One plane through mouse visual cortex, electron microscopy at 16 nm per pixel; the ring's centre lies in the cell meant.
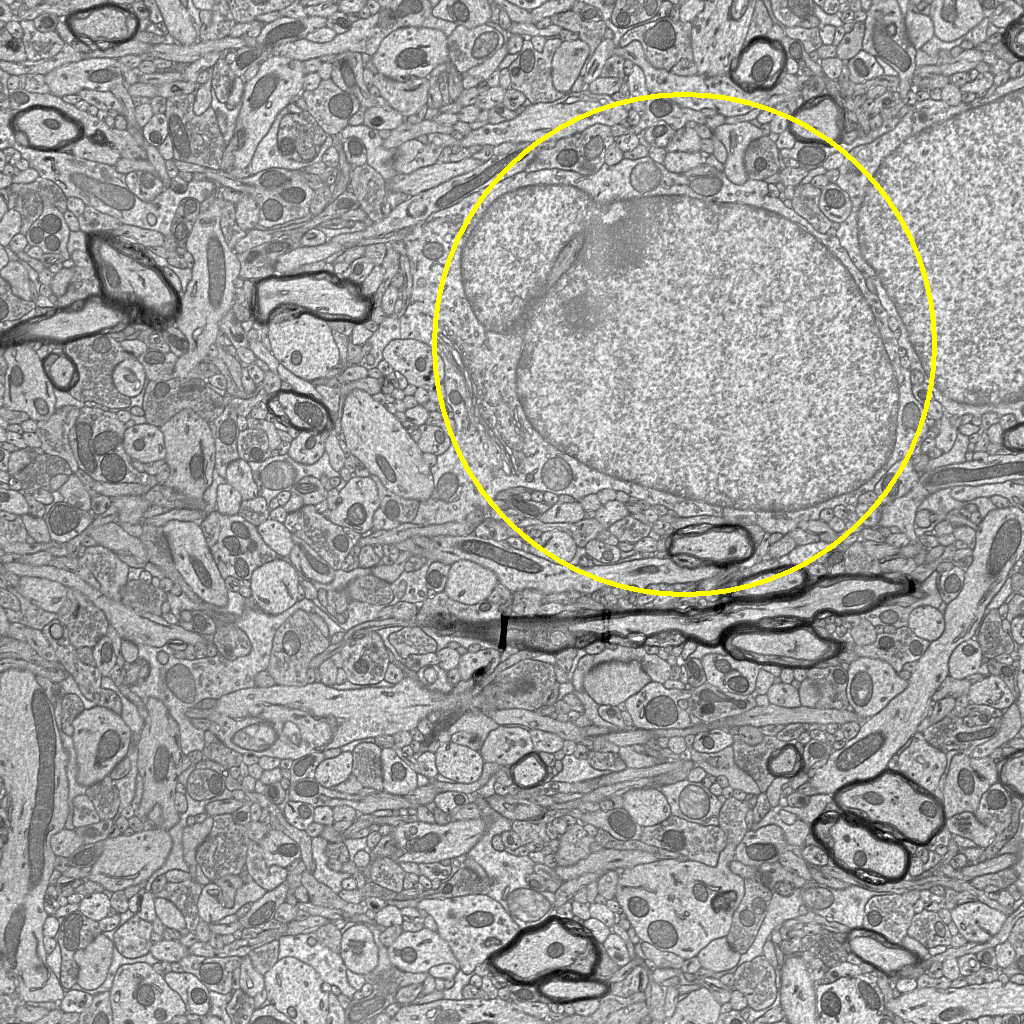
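Astrocyte: a large oval nucleus, seen whole within the ring, fills most of the body. Its chromatin is pale and finely granular, without a thick dark band along the envelope. Darker grey chromatin patches sit toward the upper left of the nucleus, and no compact dark nucleolus appears in this plane.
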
